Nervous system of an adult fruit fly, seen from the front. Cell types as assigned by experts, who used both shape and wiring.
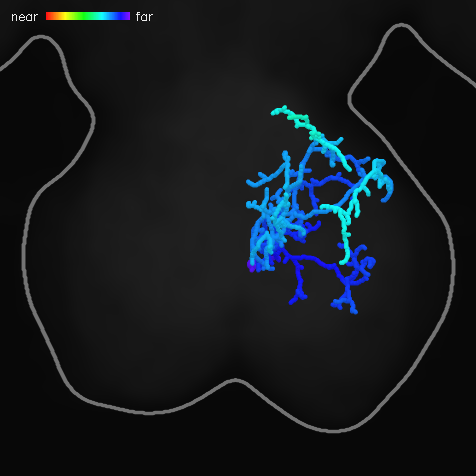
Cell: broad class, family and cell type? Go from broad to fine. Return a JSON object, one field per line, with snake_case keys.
{
 "broad_class": "nerve-cord intrinsic neuron",
 "family": "hemilineage 04B",
 "cell_type": "IN04B074"
}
